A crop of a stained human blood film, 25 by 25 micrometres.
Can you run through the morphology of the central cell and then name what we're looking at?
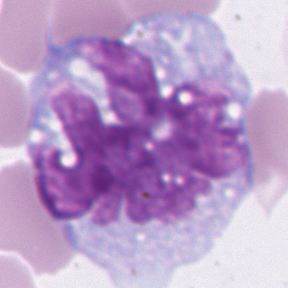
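Here the nucleus is folded into broad, overlapping lobes rather than thin separated segments. Several small clear vacuoles are scattered through the cell, and the cytoplasm has no distinct coarse granules. The outline's irregular, with a small pointed projection up at the upper left. So that one's a monocyte.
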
